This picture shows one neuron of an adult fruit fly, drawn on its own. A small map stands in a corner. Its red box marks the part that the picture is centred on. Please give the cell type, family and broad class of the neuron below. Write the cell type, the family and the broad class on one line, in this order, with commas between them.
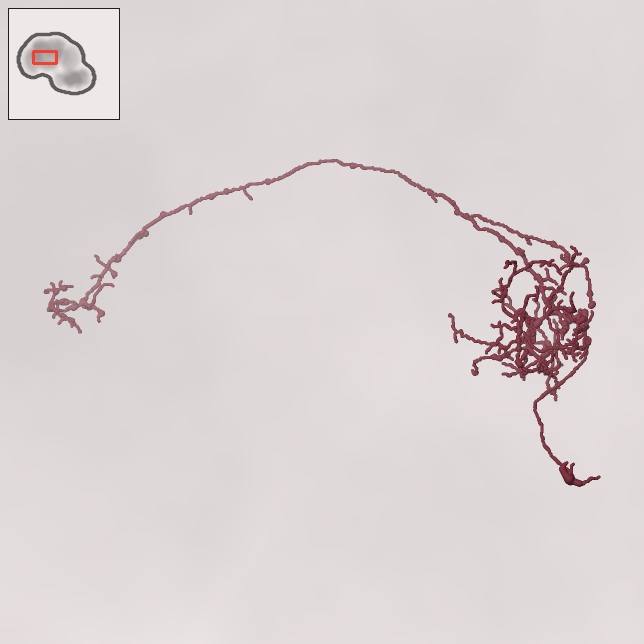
CB4083, hemilineage ALv2, central-brain intrinsic neuron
